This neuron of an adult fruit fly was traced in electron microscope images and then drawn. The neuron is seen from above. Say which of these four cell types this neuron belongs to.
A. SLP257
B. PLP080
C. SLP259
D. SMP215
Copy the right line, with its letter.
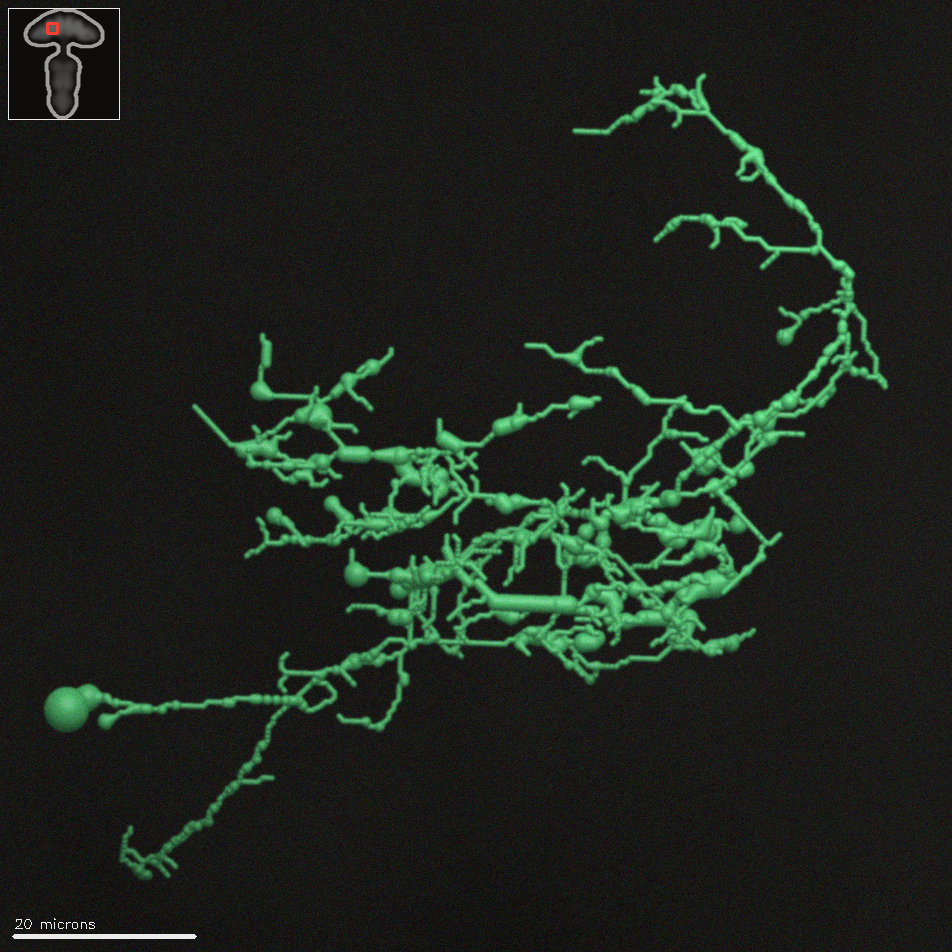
A. SLP257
